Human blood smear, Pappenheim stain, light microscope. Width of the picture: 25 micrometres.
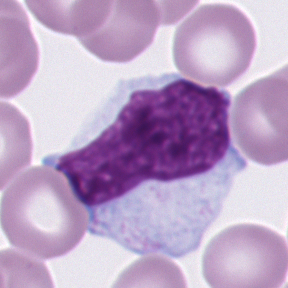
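Monocyte in a stained peripheral blood smear. Nucleus: a single elongated, irregular mass running diagonally from lower left to upper right, not split into separate lobes. Chromatin: dark purple, coarse and mottled. Cytoplasm: lying mostly below the nucleus.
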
